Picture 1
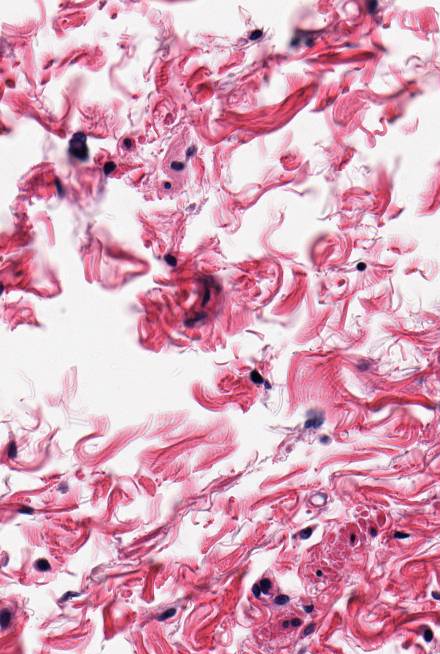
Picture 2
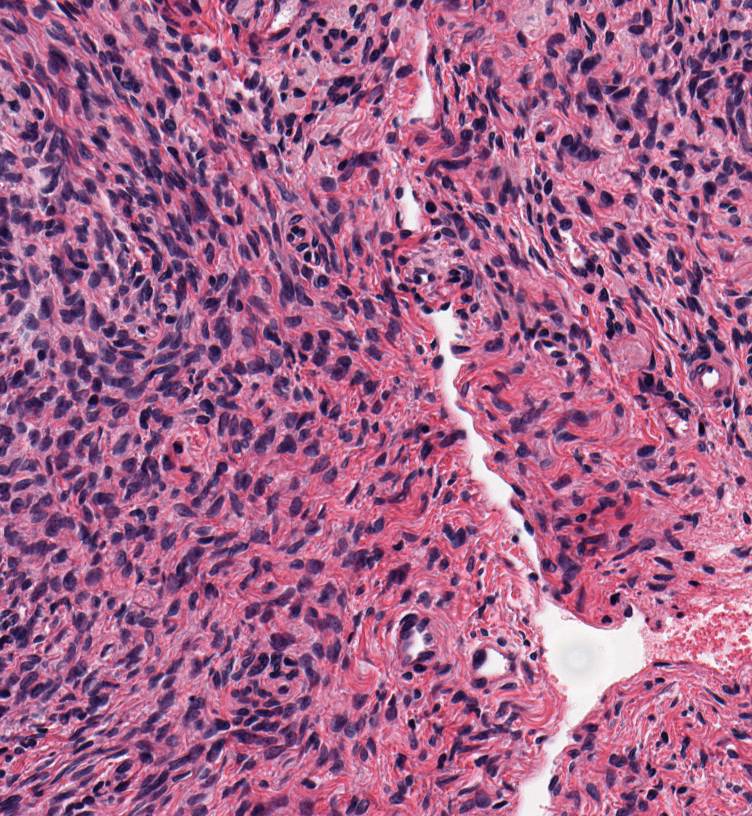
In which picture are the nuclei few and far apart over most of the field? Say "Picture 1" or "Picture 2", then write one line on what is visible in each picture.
Picture 1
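Picture 1: Cells are sparse and are represented by small, dark, round to oval nuclei scattered among the fibres.
Picture 2: Densely packed spindle-to-ovoid cells fill almost the whole field in sheets.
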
